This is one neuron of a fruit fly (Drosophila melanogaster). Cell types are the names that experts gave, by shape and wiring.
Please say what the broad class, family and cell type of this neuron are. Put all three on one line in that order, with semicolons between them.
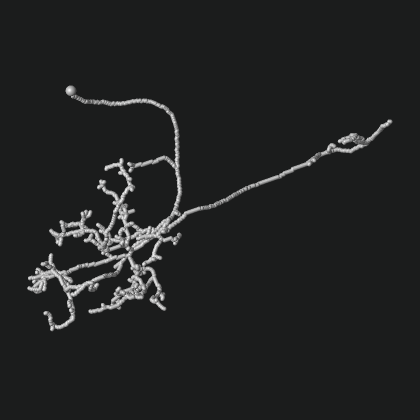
nerve-cord intrinsic neuron; hemilineage 11A; IN11A027_c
